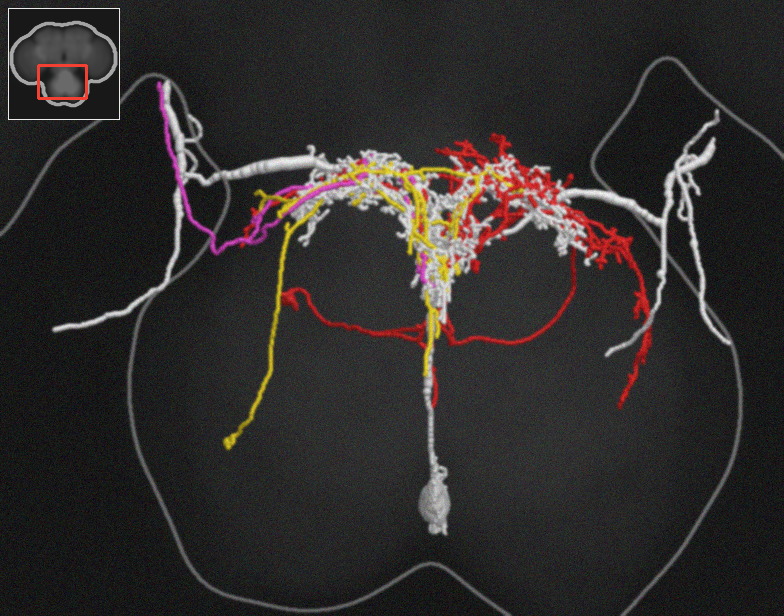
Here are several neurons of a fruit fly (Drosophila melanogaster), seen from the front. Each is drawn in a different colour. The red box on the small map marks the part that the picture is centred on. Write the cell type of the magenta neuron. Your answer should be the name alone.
SNpp23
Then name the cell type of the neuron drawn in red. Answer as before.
IN18B026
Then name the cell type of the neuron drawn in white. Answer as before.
EN00B001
